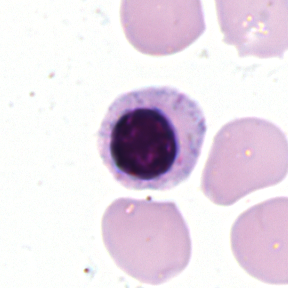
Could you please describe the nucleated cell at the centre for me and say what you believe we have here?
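Notice first where the nucleus lies: off-centre, toward the left side of the cell. Look closely and you'll see no nucleolus in it. Around it runs a moderate rim of pale lilac-pink cytoplasm, and that cytoplasm has no vacuoles. This nucleated cell is a normoblast.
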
